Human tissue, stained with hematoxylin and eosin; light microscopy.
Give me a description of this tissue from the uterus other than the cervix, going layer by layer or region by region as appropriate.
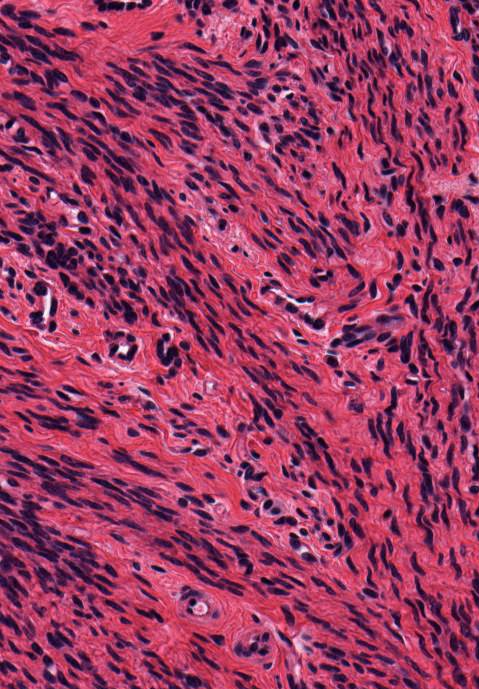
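Spindle cells run in long streaming fascicles across the whole field, their direction shifting from one area to another. Most nuclei are elongated and dark-staining with tapering ends; some are wavy. Bright pink collagen fibres run between the spindle cells throughout. Near the bottom centre sits a small round structure with a concentric layered wall.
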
